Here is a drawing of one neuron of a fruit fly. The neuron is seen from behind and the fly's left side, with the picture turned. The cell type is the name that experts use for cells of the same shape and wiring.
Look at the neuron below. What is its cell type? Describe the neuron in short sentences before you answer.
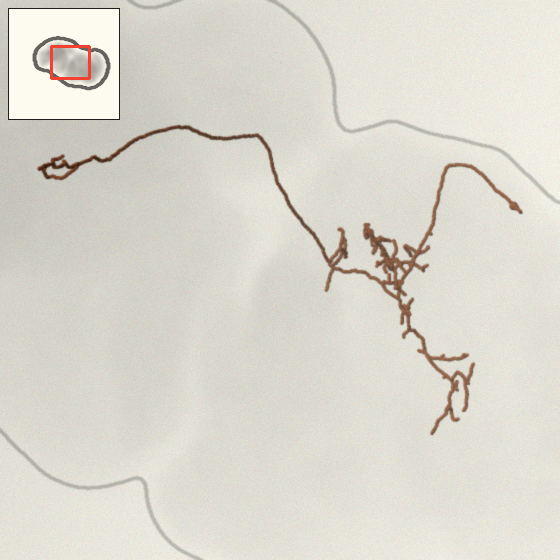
As drawn here it is wider than it is tall. This is a descending neuron. The cell type is DNge117.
